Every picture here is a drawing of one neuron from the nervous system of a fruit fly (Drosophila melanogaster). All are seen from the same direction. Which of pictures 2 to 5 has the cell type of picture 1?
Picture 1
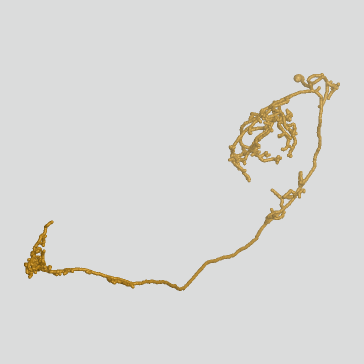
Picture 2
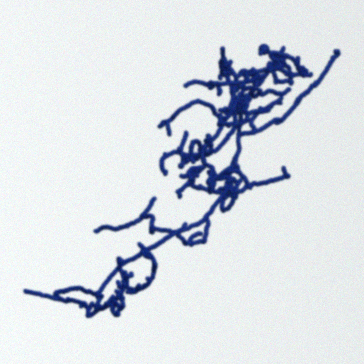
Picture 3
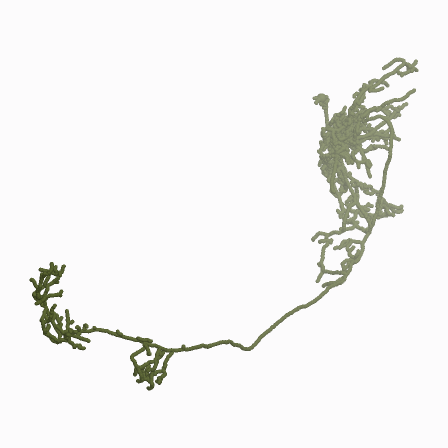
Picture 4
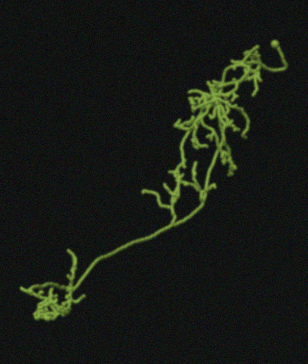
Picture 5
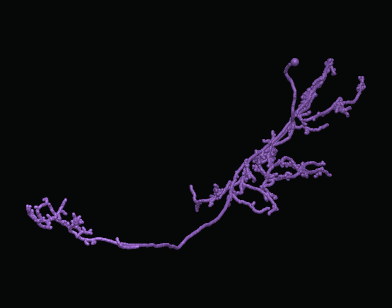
Picture 4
